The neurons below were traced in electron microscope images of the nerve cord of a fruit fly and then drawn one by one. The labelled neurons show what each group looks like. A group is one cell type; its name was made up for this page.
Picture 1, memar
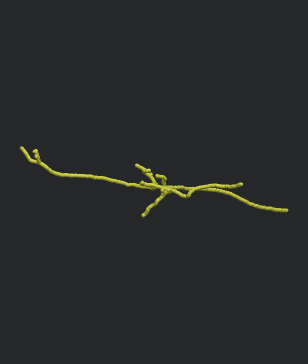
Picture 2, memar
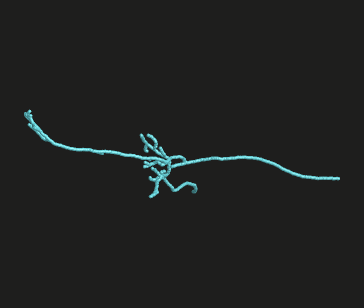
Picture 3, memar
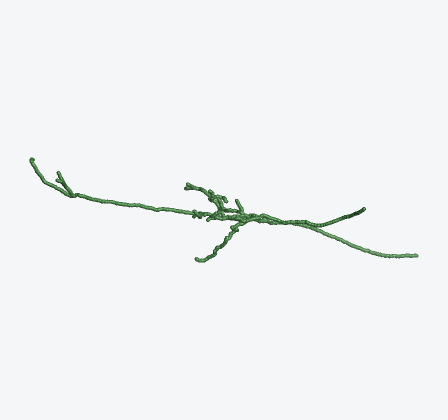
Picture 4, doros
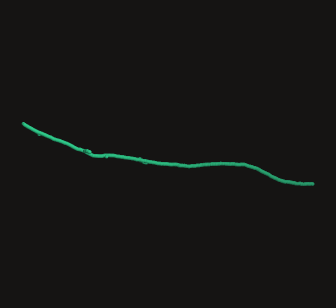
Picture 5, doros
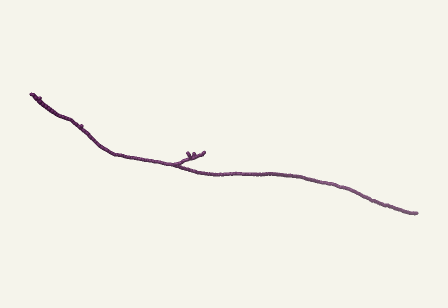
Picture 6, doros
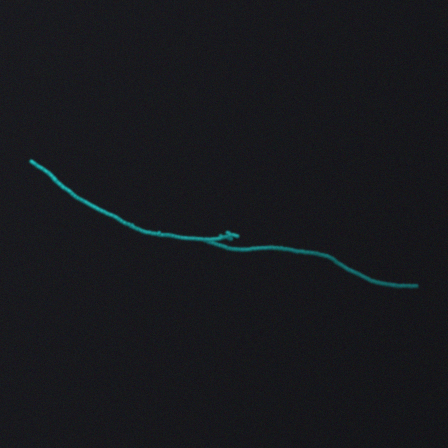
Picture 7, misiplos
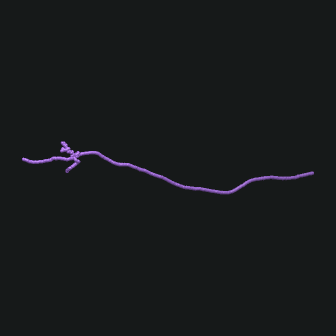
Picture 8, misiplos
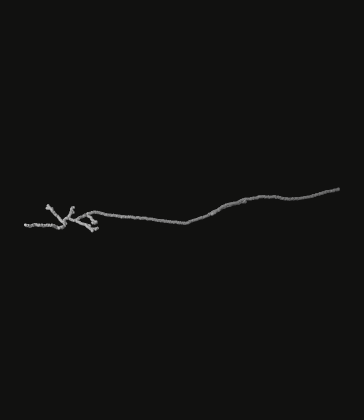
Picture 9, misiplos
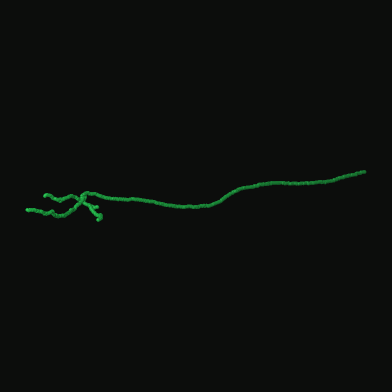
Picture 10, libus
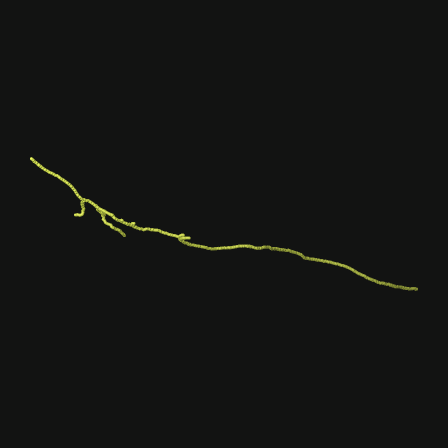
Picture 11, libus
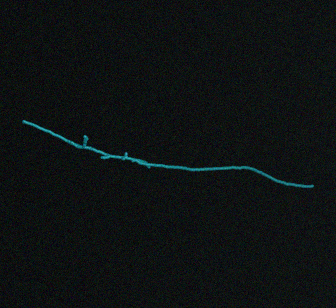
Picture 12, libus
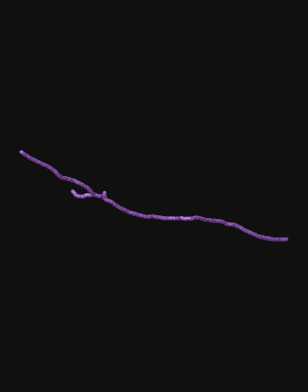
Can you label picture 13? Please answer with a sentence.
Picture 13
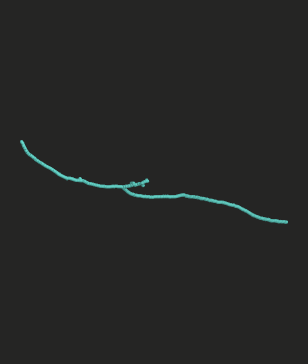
It belongs to doros.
